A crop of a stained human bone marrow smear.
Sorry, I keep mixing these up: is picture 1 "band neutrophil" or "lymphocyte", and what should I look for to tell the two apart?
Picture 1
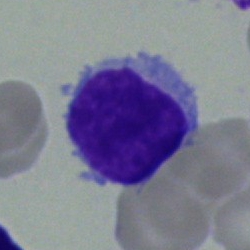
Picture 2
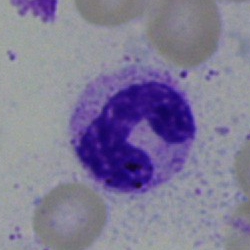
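Picture 1 shows a lymphocyte; picture 2 shows a band neutrophil. In the lymphocyte, the nucleus fills most of the cell and leaves only a narrow rim of pale blue cytoplasm, widest along the upper right side.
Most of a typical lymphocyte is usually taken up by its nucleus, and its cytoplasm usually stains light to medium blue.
The band neutrophil has a round, smooth outline and a nucleus shaped as a curved band bent into a C.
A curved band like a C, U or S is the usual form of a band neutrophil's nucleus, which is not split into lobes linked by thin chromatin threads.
The chromatin also differs: dark purple and fairly dense with only faint mottling in the lymphocyte, dark purple and coarsely clumped in the band neutrophil.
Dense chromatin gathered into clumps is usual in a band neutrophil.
Neither nucleus shows a nucleolus, and the lymphocyte's cytoplasm contains no granules. Red cells lie above and below the band neutrophil without touching it.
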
